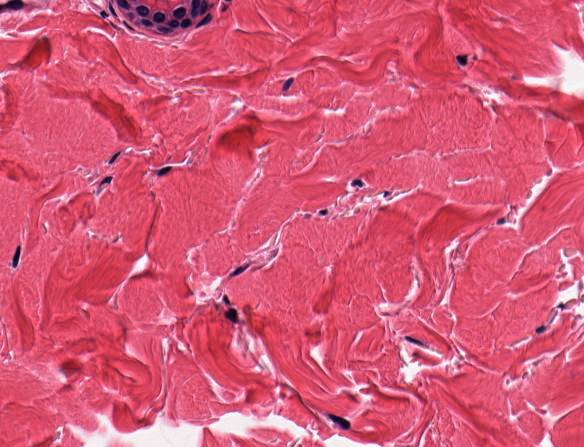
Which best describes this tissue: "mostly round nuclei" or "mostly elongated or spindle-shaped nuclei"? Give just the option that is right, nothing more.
Mostly elongated or spindle-shaped nuclei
